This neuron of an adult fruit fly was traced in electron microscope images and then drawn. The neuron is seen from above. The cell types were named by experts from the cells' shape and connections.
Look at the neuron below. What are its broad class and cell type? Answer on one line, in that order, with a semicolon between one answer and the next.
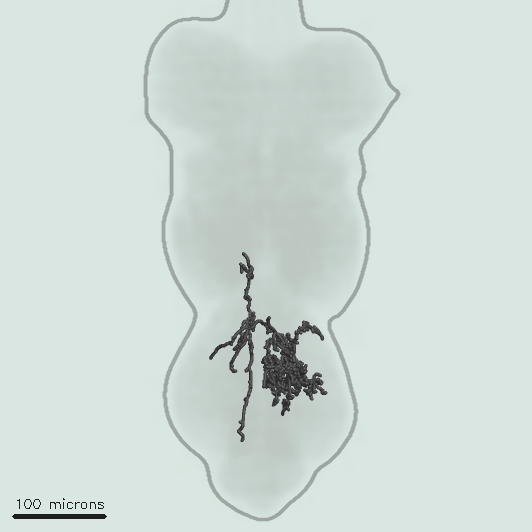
nerve-cord intrinsic neuron; INXXX121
